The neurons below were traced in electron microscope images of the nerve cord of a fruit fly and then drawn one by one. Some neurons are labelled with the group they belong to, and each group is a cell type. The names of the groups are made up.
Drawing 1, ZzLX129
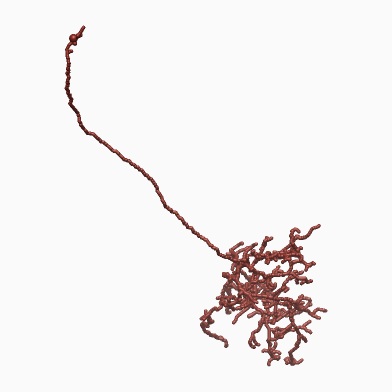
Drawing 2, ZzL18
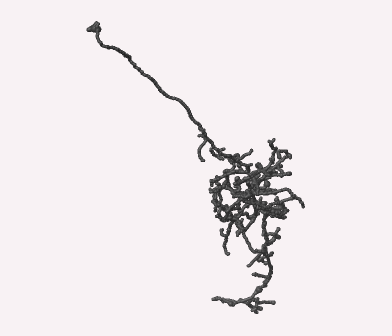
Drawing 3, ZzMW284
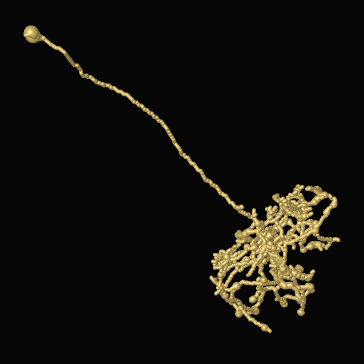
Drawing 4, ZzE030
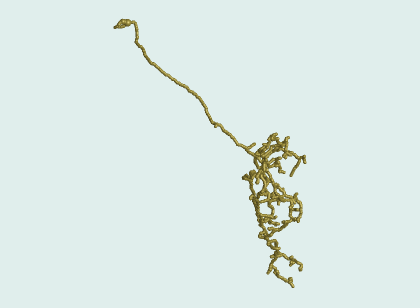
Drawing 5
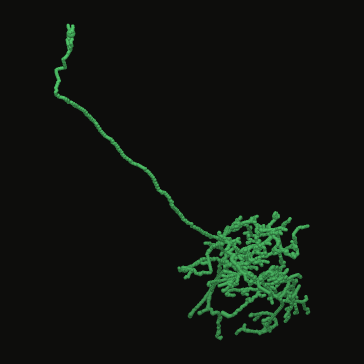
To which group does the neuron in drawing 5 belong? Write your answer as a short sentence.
It belongs to ZzLX129.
